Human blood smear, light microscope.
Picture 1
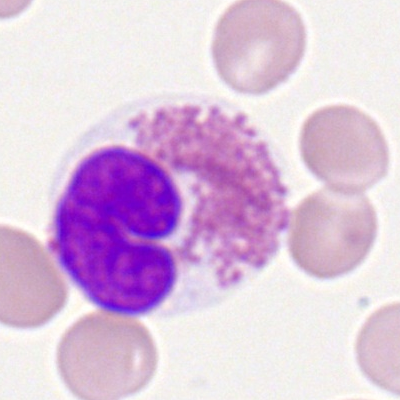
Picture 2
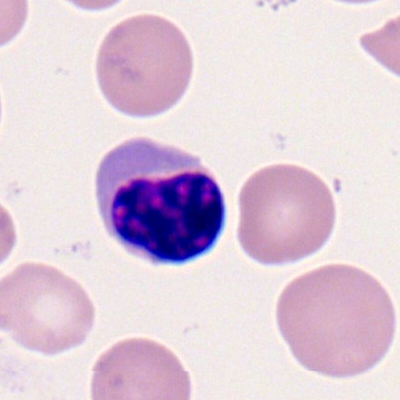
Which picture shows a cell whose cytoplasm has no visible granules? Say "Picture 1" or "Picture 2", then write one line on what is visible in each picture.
Picture 2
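Picture 1: The granules crowd the right half of the cell, beside the nucleus.
Picture 2: No granules are seen in the cytoplasm.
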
